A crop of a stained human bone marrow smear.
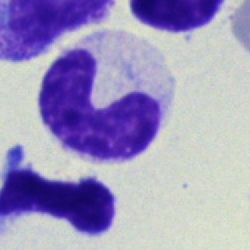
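Band neutrophil, the cell in the middle of this stained bone marrow smear. Look first at its nucleus: it is bent into a horseshoe shape with a deep indentation, and that indentation opens toward the upper right. Then notice the chromatin, dark purple and coarsely clumped, set against pale pinkish-lilac cytoplasm.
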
